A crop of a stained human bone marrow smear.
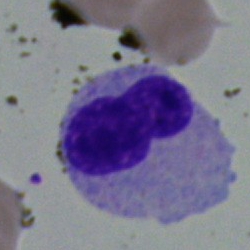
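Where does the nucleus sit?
Off-centre, towards the upper left of the cell.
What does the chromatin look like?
It stains dark purple and appears dense.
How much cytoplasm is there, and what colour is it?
It is plentiful and pale greyish blue, widest below and to the right of the nucleus.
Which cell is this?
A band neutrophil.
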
